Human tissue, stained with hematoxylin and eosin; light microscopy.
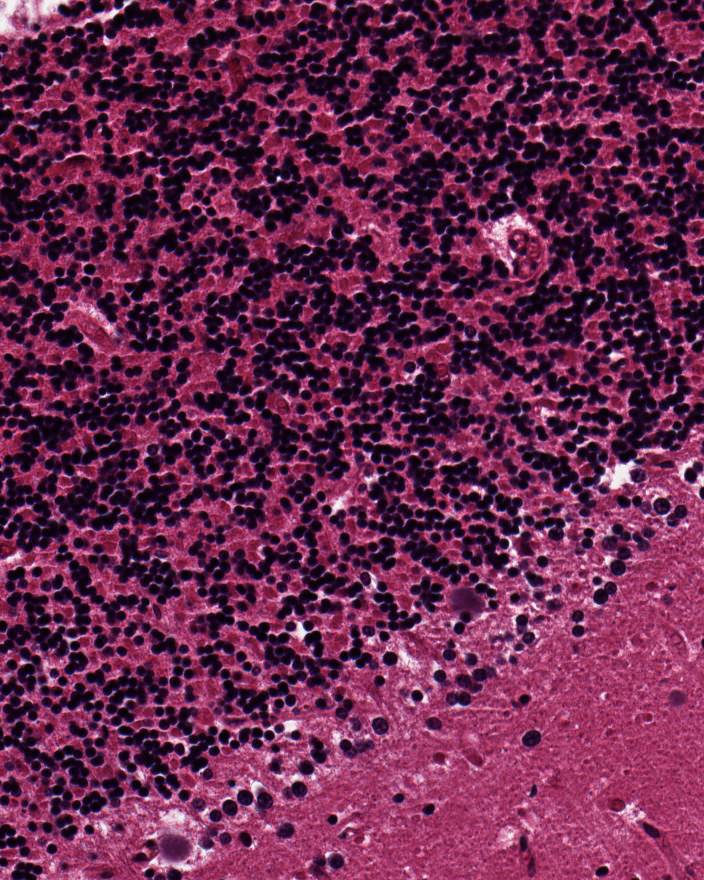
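Cerebellum. Upper left: densely cellular layer of small, round, uniformly dark nuclei with very little visible cytoplasm; small irregular pink patches without nuclei lie among them. Lower right: pale pink, finely fibrillar layer with only scattered small nuclei. Boundary runs diagonally between the two.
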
